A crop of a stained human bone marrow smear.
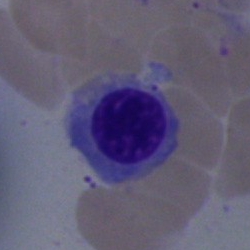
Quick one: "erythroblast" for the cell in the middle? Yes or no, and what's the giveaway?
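Clumped dark purple chromatin, with lighter patches between the clumps, matches lymphocyte.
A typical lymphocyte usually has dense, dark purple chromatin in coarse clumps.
The blue cytoplasm suits erythroblast, and its moderate rim, wider on the left of the nucleus than on the right, counts against lymphocyte.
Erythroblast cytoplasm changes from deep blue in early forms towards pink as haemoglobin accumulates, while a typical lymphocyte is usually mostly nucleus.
No granules are visible, and the outline is irregular, with small bulges and a pale-blue bleb at the upper right. On balance, erythroblast fits.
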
